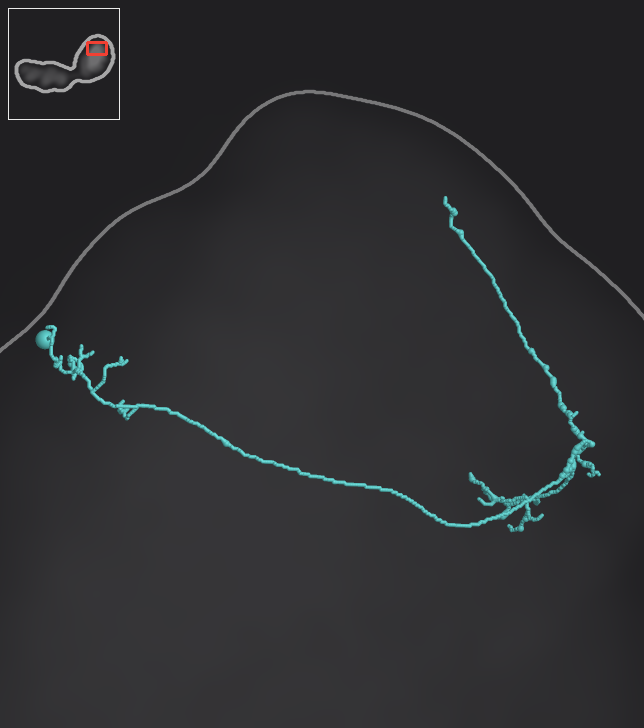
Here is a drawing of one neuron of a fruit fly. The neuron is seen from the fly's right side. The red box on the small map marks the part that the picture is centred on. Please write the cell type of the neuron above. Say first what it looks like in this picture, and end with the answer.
The cell body can be seen on the left of the picture. As drawn here it is wider than it is tall. It is a central-brain intrinsic neuron. Its cell type is KCa'b'-ap2.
